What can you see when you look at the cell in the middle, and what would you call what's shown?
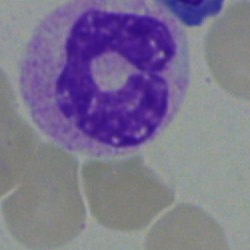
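Smooth and round, the outline of this cell encloses cytoplasm with fine pinkish-purple granules scattered through it and no vacuoles. Where the nucleus has a hole, pale lilac cytoplasm shows through. It is a segmented neutrophil.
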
